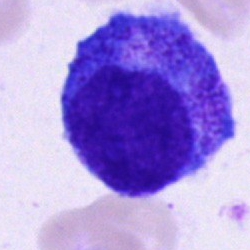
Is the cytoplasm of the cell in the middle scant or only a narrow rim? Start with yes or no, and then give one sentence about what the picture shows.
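No. The cytoplasm forms a broad crescent along the upper and right sides of the nucleus.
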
